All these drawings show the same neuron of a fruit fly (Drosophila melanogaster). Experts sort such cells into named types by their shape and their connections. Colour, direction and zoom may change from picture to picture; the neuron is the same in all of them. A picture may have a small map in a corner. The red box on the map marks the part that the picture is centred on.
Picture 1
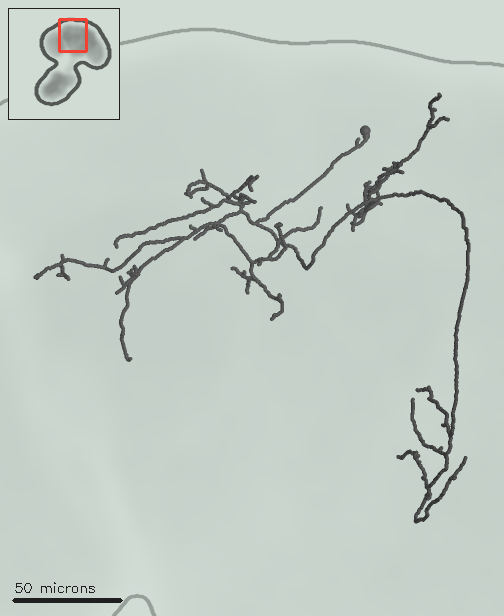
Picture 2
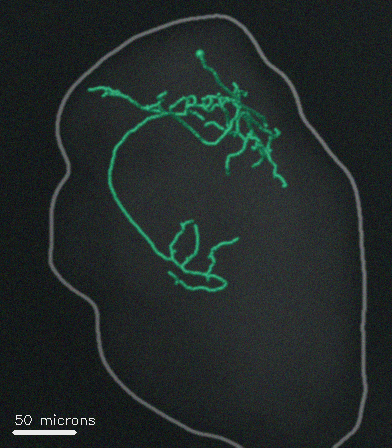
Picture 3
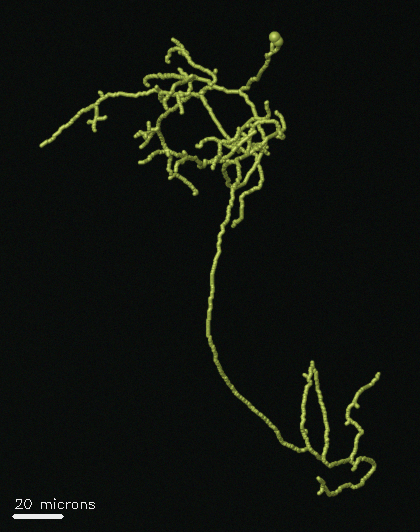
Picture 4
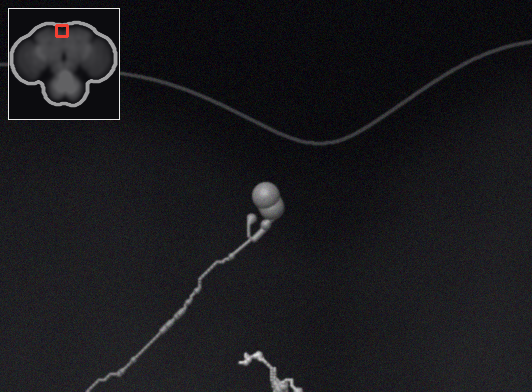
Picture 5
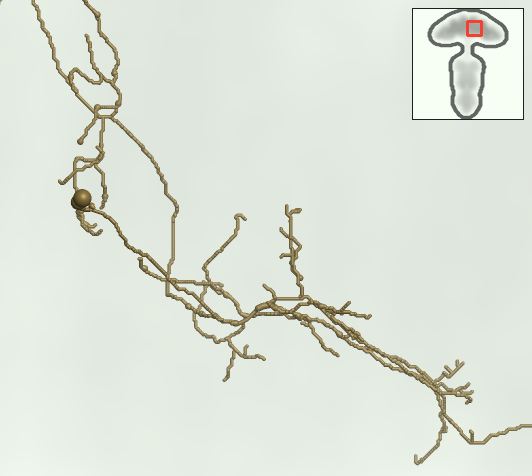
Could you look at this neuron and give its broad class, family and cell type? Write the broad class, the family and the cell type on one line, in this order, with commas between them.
central-brain intrinsic neuron, hemilineage SMPpm1, SMP461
